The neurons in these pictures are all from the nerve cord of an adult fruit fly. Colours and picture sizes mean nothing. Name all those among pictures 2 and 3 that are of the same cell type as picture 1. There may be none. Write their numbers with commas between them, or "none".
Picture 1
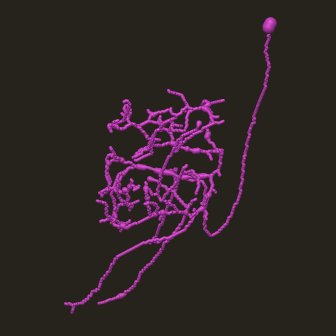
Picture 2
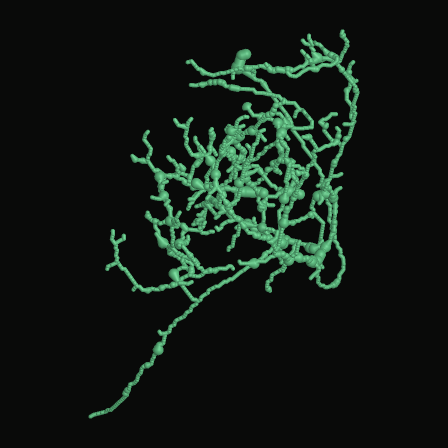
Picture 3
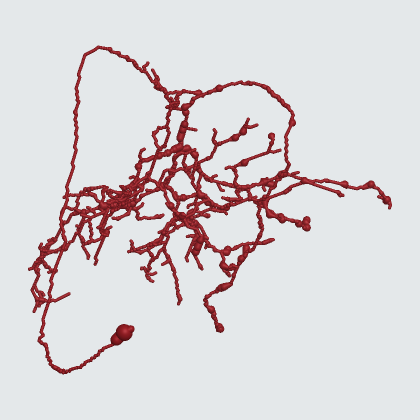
2, 3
